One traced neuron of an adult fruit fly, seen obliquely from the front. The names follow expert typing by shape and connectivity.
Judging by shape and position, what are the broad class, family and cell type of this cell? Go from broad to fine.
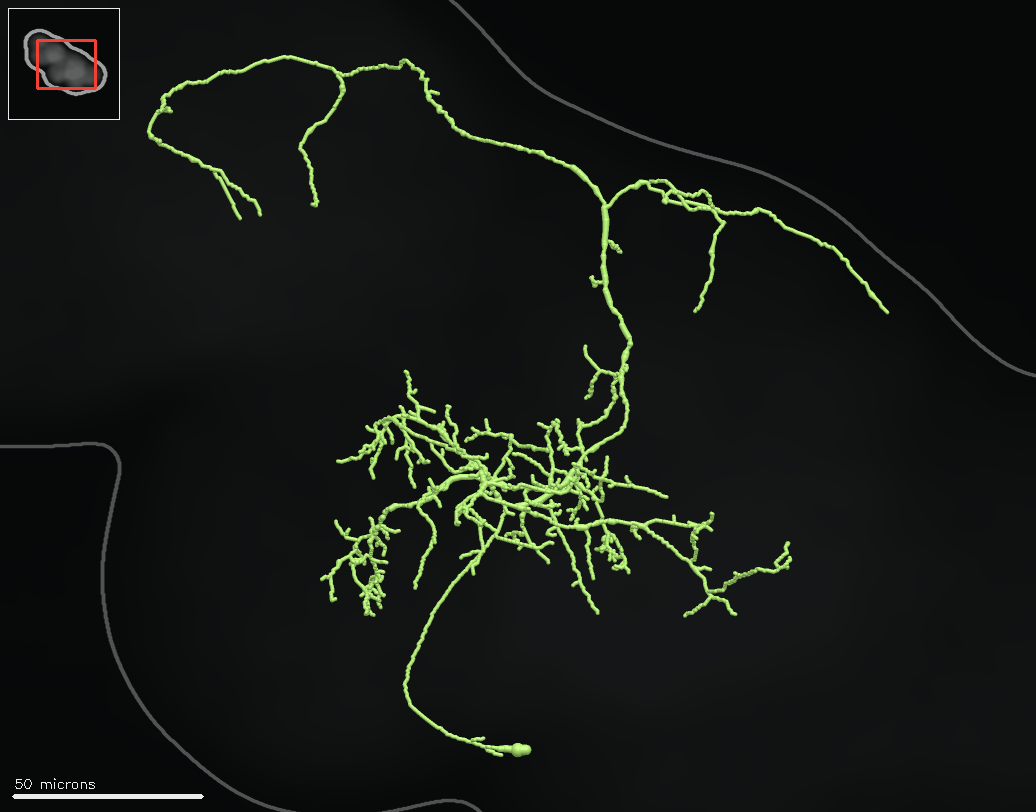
nerve-cord intrinsic neuron; hemilineage 08B; IN08B068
